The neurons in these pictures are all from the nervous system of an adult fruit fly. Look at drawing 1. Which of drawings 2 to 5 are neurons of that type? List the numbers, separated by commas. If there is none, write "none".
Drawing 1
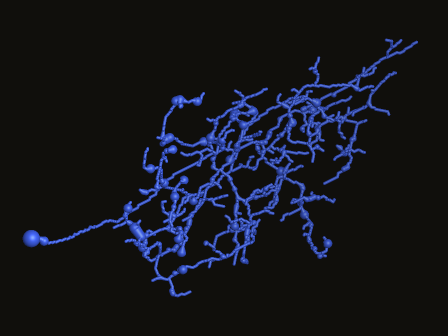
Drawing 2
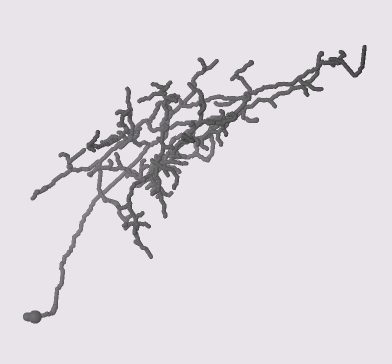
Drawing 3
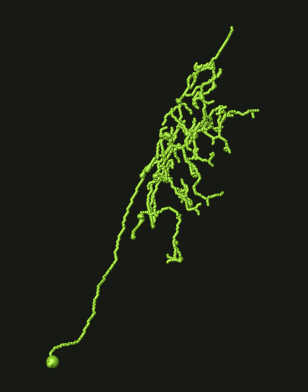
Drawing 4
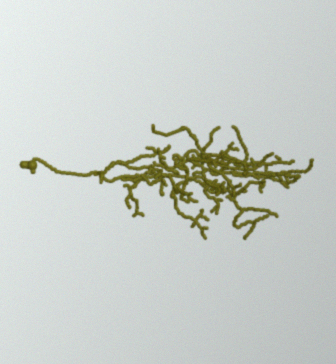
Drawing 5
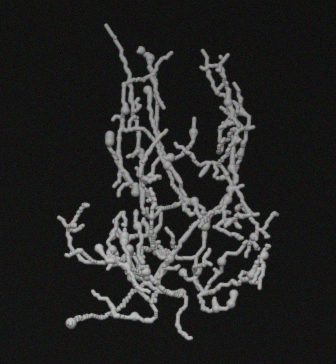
4, 5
